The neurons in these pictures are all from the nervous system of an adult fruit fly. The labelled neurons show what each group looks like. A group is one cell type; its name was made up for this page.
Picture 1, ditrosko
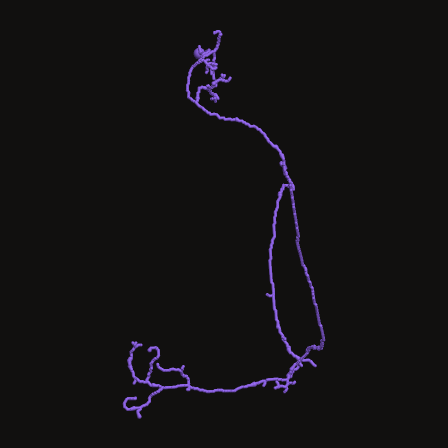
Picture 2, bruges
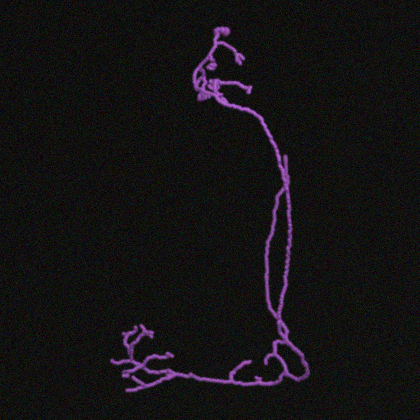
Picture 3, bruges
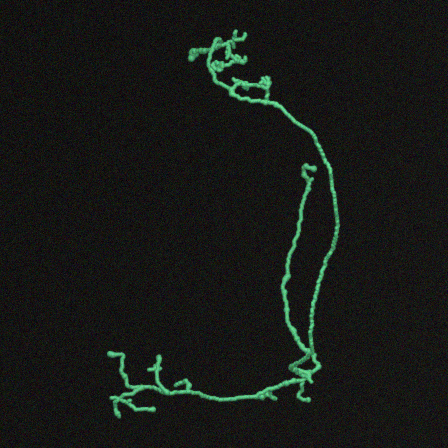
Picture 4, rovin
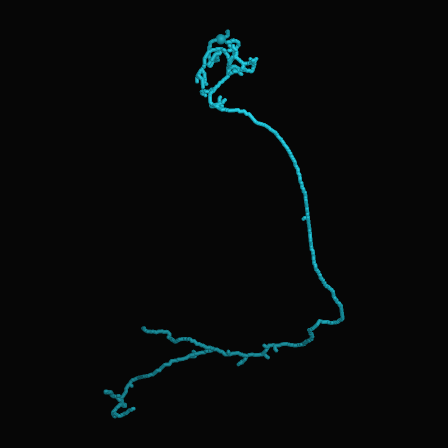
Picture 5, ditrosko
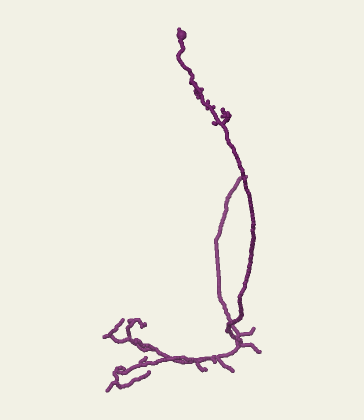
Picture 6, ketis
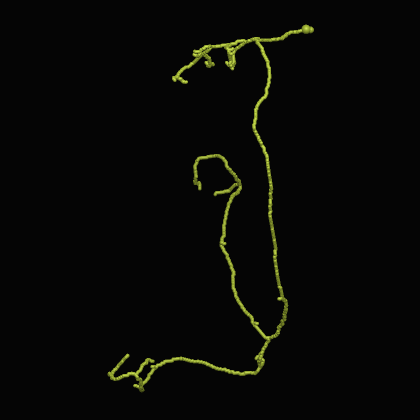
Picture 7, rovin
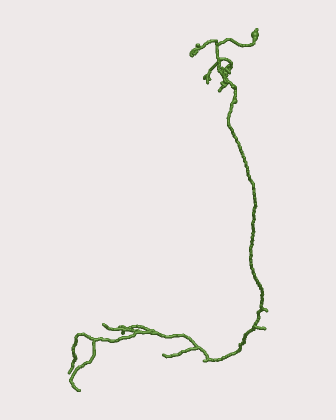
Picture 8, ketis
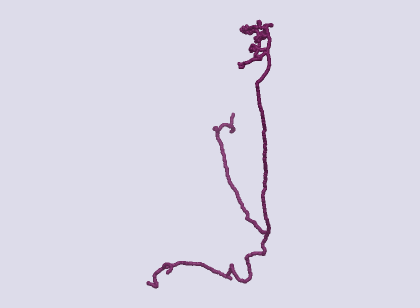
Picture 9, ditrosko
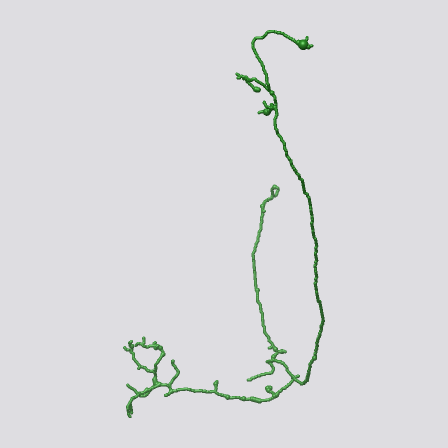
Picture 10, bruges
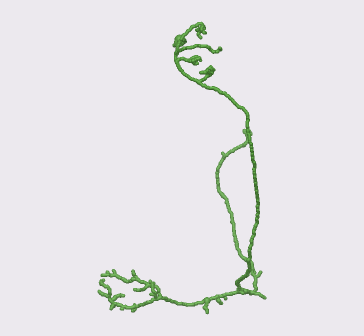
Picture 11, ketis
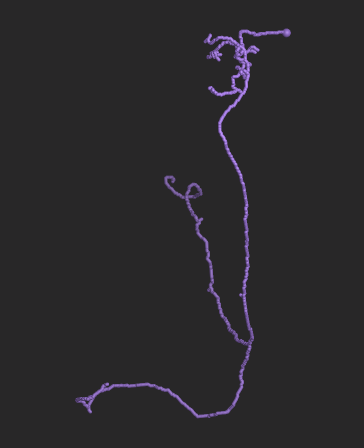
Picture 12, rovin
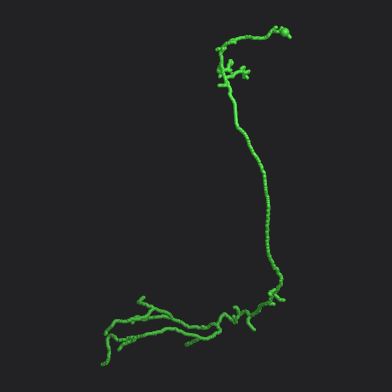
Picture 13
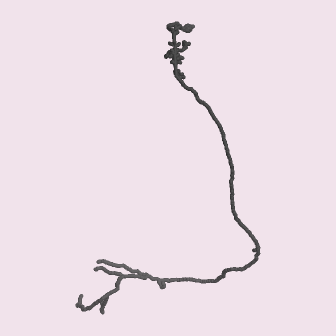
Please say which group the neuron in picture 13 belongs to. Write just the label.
rovin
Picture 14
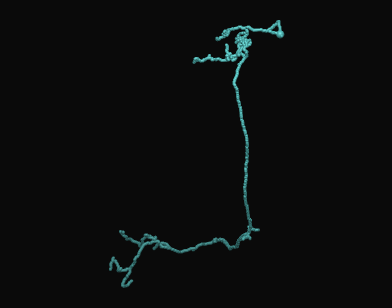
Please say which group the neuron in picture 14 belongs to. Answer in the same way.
rovin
